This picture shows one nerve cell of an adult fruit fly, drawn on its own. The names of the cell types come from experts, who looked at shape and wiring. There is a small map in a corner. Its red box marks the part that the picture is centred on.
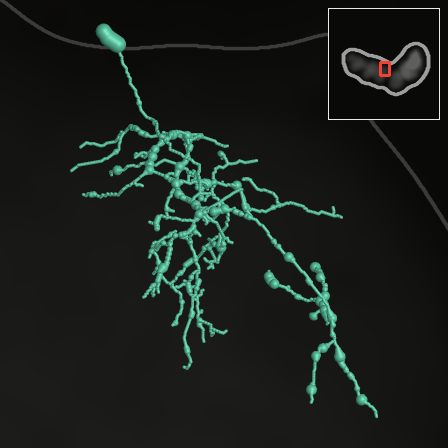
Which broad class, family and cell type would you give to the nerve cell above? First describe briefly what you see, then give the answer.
The cell body is at the upper left of the picture. The picture shows dozens of branch ends. Its broad class is nerve-cord intrinsic neuron. The family is hemilineage 19A. Its cell type is IN19A102.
